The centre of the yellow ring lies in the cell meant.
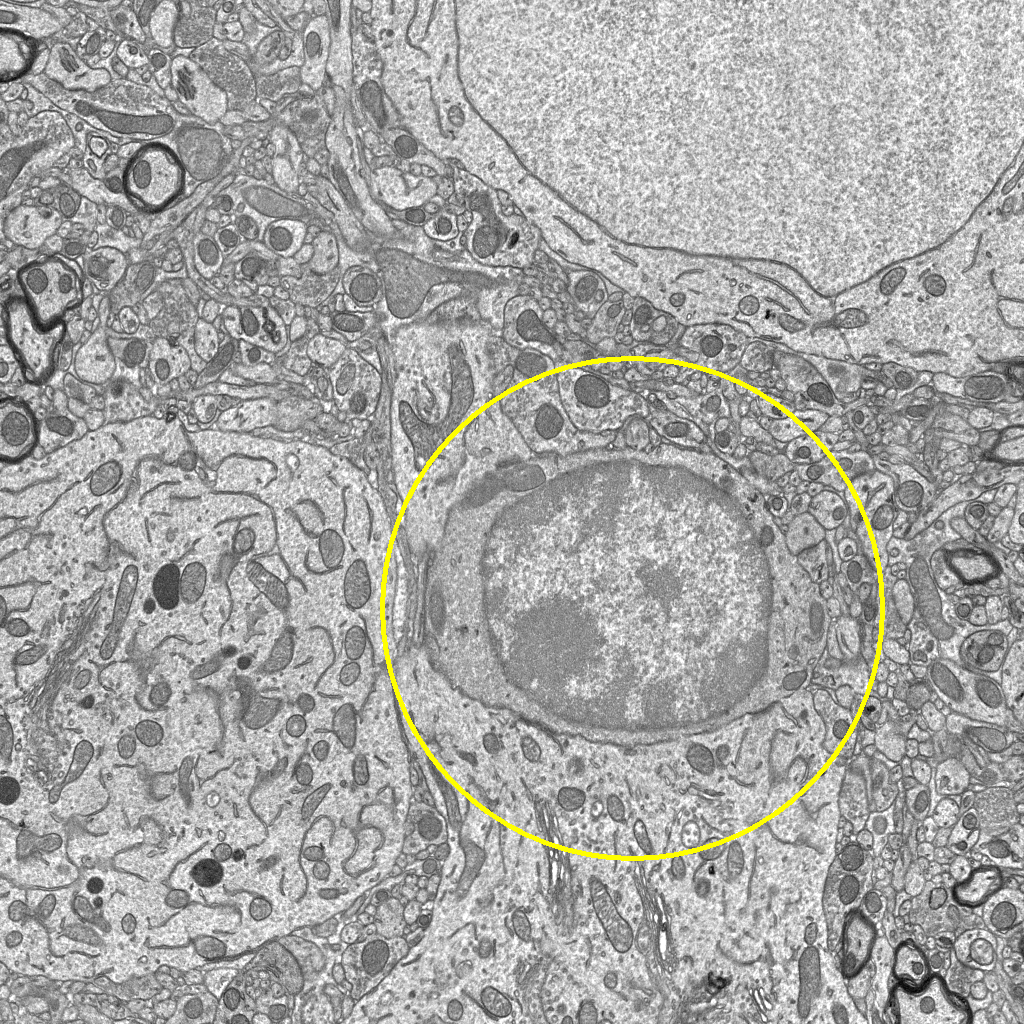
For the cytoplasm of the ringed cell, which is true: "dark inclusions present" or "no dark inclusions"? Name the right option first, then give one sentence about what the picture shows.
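No dark inclusions. No large dense bodies are seen in the cytoplasm around the nucleus.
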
